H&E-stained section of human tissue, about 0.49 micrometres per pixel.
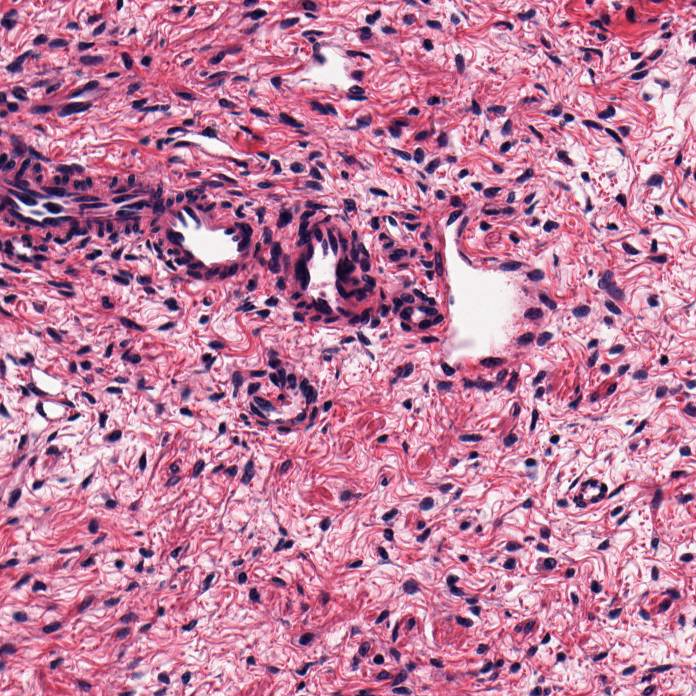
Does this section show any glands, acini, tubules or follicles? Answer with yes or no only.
No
